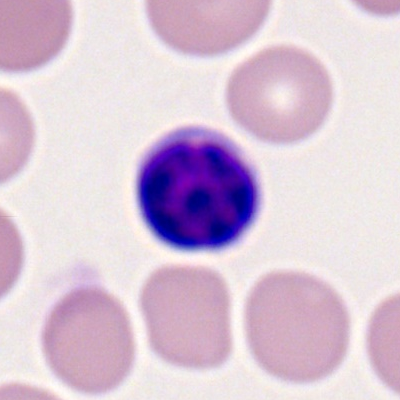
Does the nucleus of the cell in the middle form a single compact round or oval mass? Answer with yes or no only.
Yes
